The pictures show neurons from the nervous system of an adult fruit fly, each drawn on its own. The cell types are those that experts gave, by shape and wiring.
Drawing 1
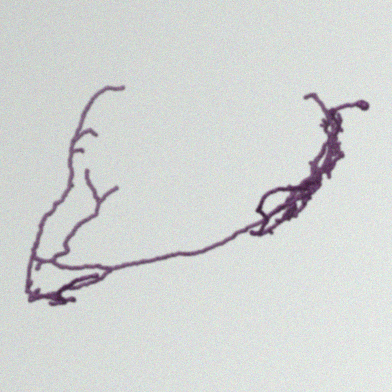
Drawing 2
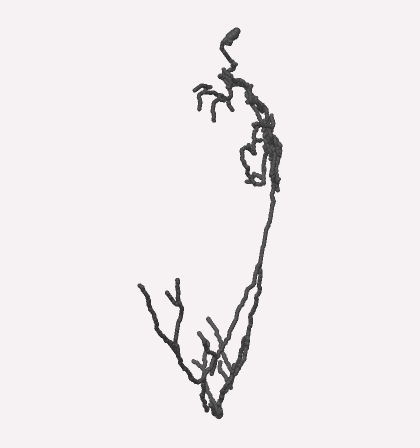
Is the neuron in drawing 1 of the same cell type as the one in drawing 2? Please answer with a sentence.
They are of the same cell type.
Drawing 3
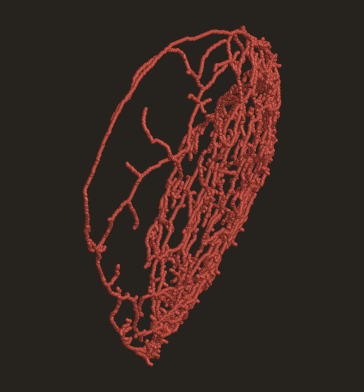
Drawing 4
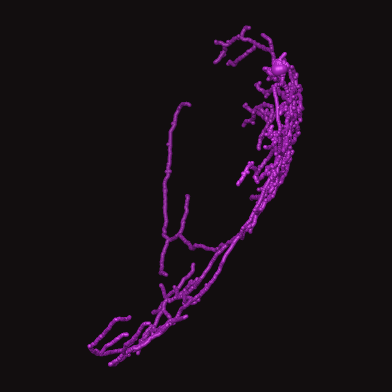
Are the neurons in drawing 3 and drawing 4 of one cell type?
They are of different cell types.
